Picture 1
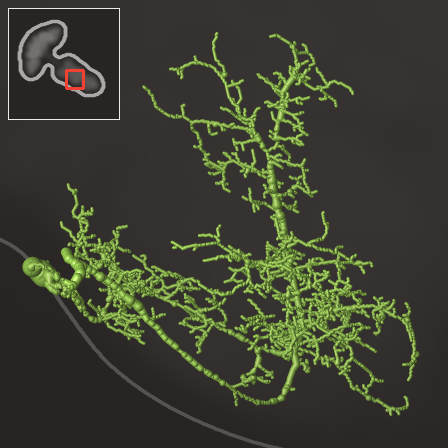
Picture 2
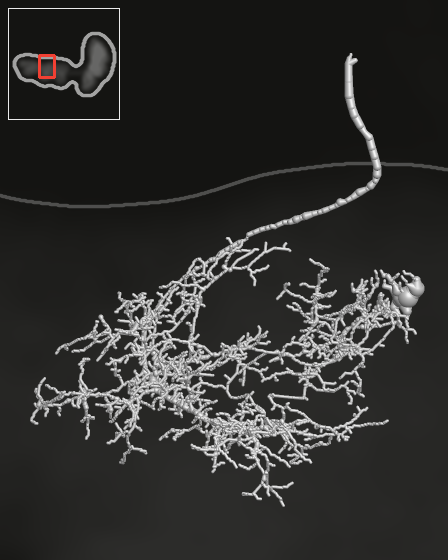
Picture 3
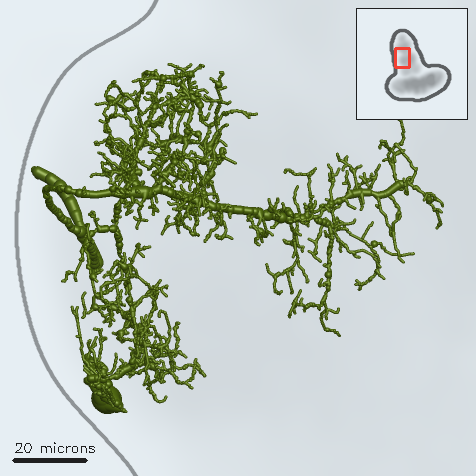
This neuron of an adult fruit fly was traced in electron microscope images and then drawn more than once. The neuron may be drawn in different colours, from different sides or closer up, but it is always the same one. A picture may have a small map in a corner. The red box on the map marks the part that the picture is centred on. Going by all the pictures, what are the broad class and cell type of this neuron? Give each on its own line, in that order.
motor neuron of the nerve cord
STTMm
